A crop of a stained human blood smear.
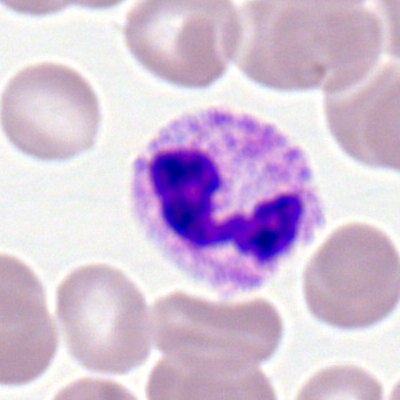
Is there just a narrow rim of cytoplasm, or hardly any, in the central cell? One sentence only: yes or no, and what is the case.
No, it is abundant cytoplasm that surrounds its nucleus.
